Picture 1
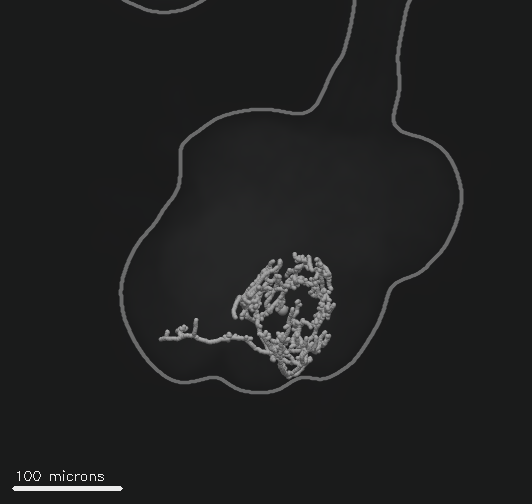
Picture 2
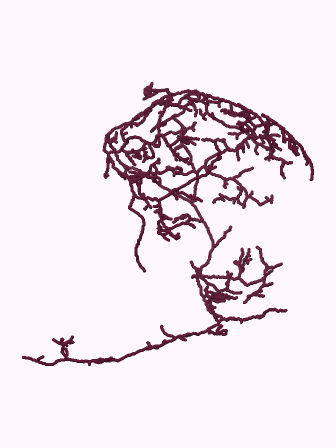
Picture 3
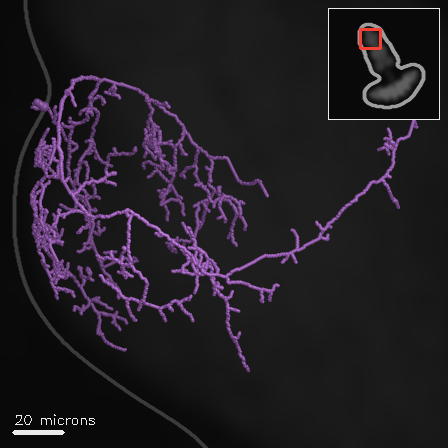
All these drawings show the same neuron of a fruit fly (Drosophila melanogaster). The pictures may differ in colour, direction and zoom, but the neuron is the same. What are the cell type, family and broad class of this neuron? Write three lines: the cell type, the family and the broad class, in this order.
IN19A060_c
hemilineage 19A
nerve-cord intrinsic neuron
